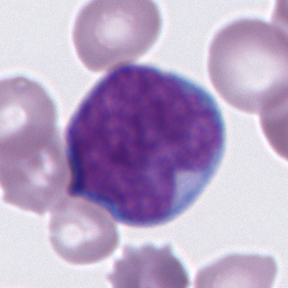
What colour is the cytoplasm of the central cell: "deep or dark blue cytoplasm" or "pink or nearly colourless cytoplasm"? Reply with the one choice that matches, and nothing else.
Deep or dark blue cytoplasm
